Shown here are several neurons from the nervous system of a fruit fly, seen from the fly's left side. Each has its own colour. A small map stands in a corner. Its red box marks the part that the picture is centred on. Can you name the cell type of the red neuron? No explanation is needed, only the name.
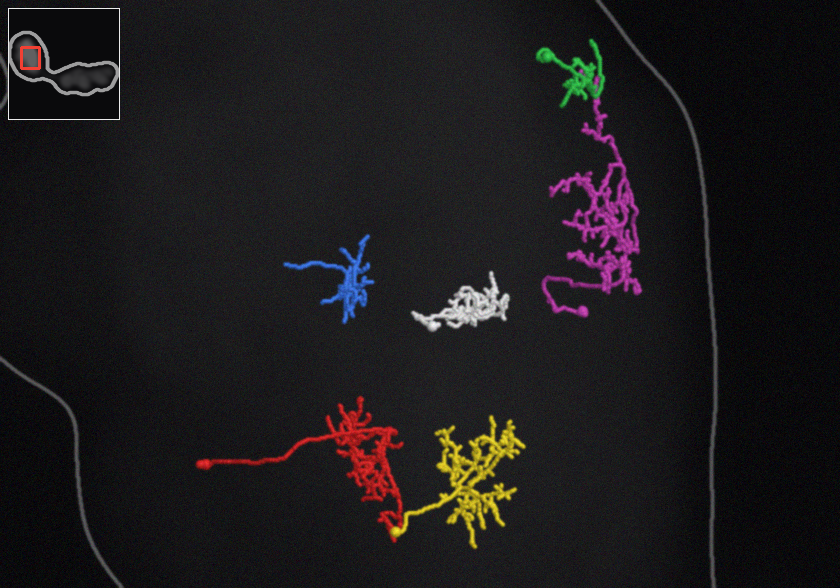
Cm6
